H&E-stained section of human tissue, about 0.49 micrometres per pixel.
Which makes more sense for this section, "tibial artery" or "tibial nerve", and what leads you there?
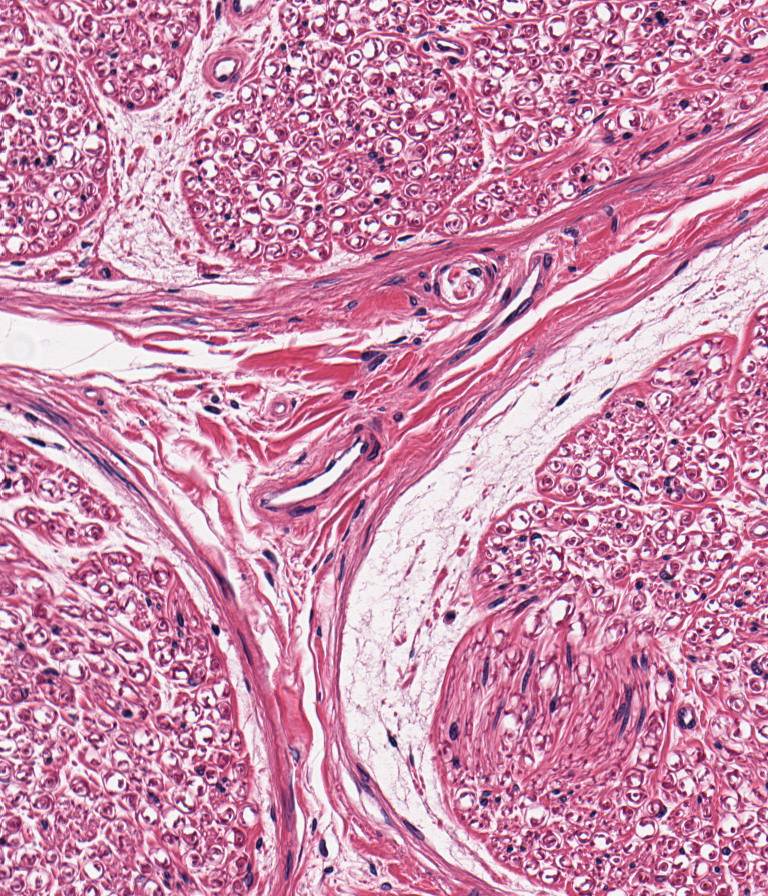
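This is tibial nerve. I see fascicles of small round profiles, each a central pink axon in a clear ring, bounded by a thin layered sheath of flattened cells.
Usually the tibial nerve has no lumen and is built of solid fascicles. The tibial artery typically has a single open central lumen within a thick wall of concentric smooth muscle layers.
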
